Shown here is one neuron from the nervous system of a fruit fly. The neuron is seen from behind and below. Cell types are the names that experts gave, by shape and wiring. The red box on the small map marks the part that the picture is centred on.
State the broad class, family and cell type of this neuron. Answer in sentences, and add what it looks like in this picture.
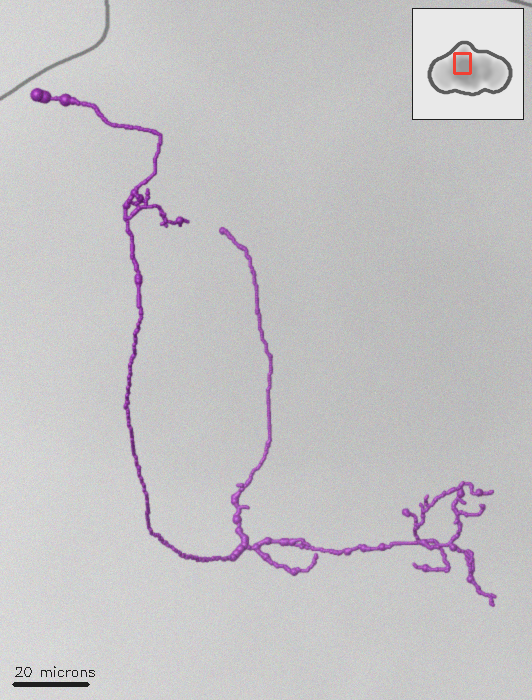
It is a central-brain intrinsic neuron. The name of its family is class Kenyon Cell. It is of cell type KCa'b'-ap1. Its cell body lies at the upper left of the picture. By the scale bar it is about 140 microns tall in this view.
